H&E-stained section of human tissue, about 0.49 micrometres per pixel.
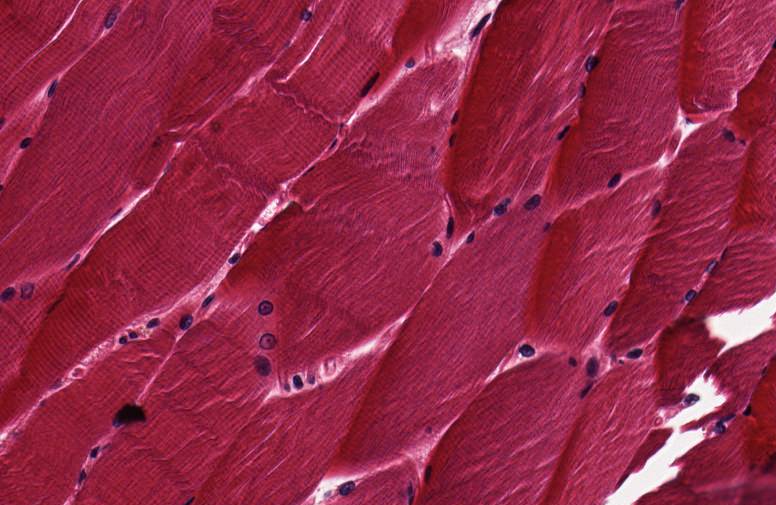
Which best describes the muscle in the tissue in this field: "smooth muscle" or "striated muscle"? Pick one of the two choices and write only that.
Striated muscle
